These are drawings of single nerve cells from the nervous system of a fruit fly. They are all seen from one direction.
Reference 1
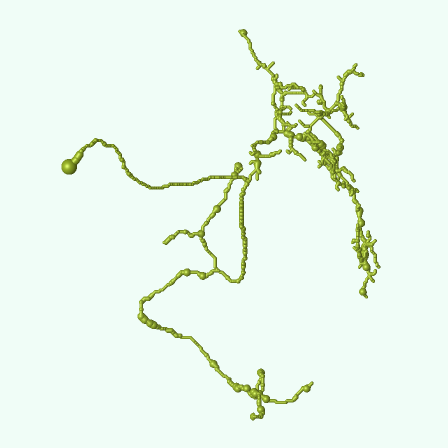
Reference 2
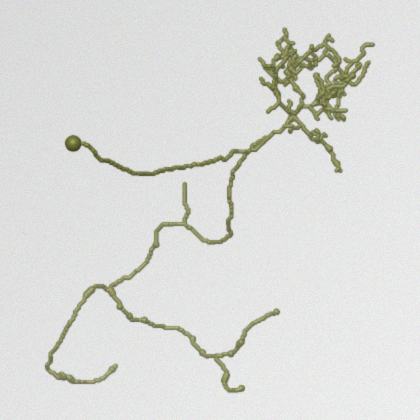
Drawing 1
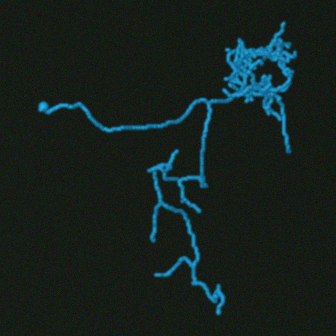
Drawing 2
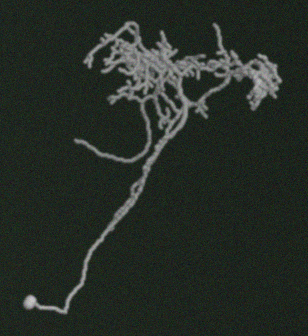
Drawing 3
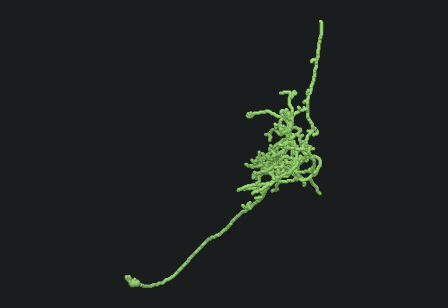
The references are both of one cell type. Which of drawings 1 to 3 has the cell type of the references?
1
